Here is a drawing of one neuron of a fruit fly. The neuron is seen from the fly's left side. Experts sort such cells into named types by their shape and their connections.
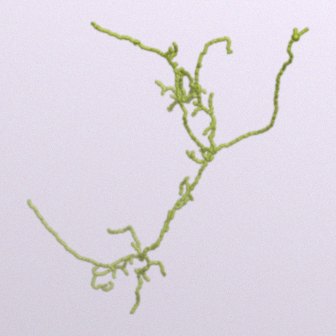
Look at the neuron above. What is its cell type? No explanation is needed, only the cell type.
WEDPN6C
